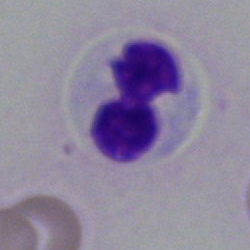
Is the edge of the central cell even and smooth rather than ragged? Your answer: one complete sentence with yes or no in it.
Yes, the outline of the cell is smooth.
